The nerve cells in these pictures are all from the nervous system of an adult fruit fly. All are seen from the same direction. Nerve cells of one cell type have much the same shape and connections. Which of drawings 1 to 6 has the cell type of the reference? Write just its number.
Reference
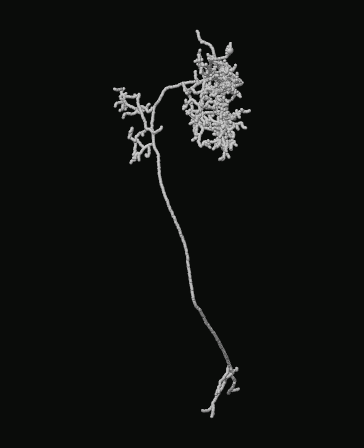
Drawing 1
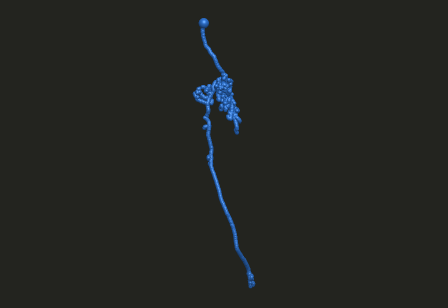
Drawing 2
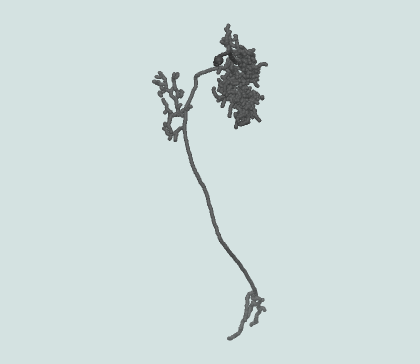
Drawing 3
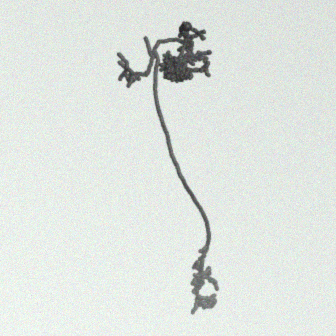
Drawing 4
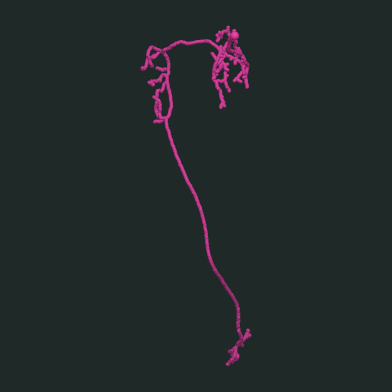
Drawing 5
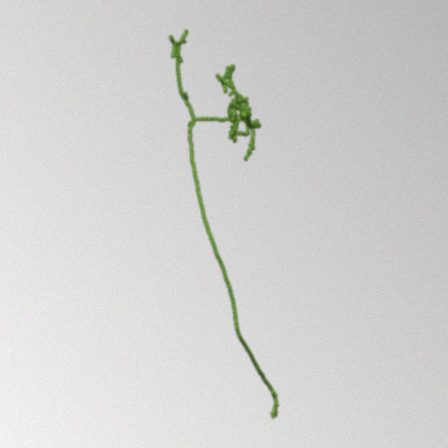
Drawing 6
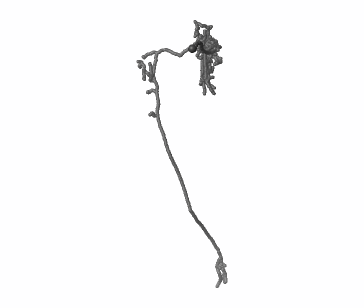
2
